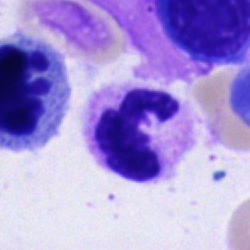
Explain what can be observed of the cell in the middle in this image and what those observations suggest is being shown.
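First, the nucleus is curved into a C-like shape, with its opening facing right. Next, the chromatin is dark purple and densely clumped. Then the cytoplasm: pale pinkish-lilac, containing fine pinkish-purple granules. Last, the name: segmented neutrophil.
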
